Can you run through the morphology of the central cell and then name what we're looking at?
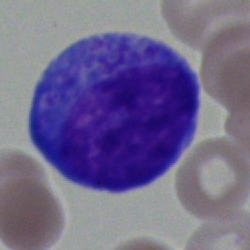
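Begin with the surface, which shows no projections. Now notice that the nucleus fills most of the cell, and its chromatin stains dark purple. Last, look over the cytoplasm: no vacuoles are visible there. What you're looking at is a promyelocyte.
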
